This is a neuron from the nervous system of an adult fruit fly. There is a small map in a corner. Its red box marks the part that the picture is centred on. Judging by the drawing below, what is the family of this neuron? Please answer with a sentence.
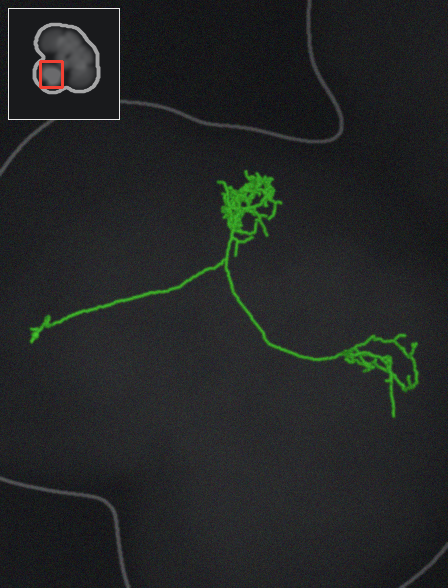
The family is hemilineage 07B.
